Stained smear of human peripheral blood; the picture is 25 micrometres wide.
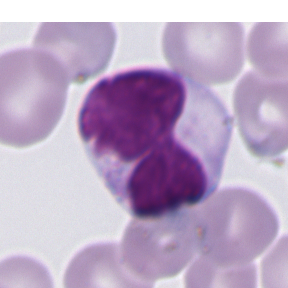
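Large granular lymphocyte here, the nucleated cell at the centre. Its chromatin is deep purple all through the nucleus, while the cytoplasm is very pale, just a faint greyish lavender. The widest stretch of that cytoplasm lies to the right of the nucleus. Look to the lower left for the fine, faint granules; they show best there.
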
